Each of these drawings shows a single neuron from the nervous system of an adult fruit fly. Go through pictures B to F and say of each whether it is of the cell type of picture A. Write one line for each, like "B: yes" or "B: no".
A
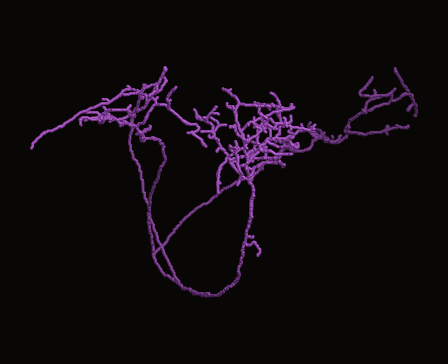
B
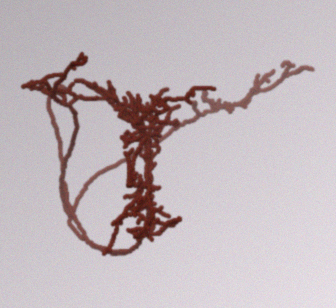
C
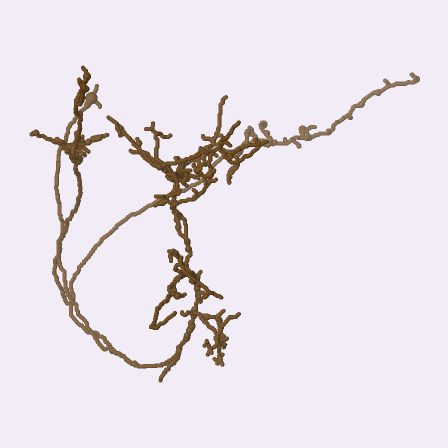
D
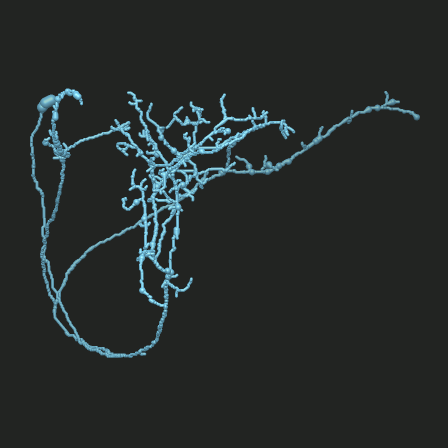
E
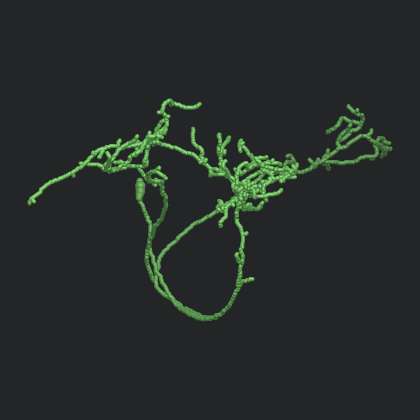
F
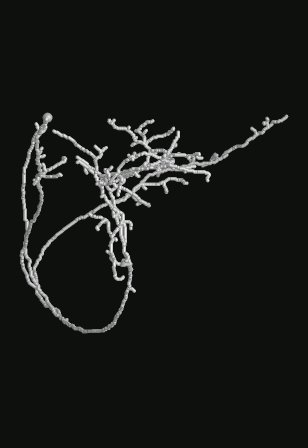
B: no
C: no
D: no
E: yes
F: no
